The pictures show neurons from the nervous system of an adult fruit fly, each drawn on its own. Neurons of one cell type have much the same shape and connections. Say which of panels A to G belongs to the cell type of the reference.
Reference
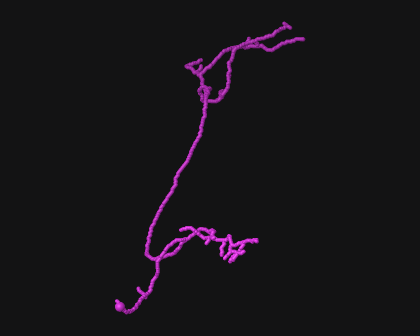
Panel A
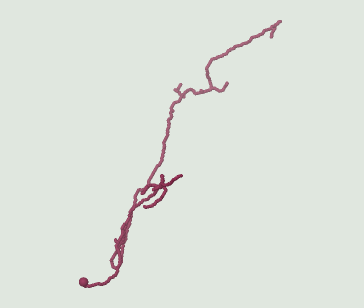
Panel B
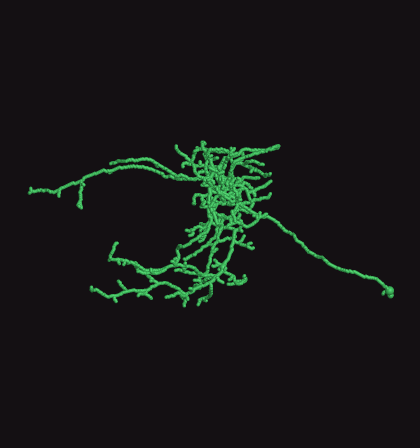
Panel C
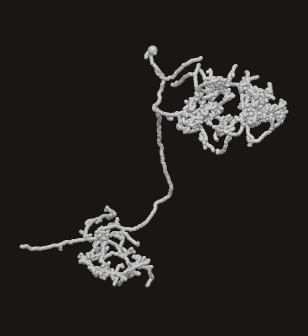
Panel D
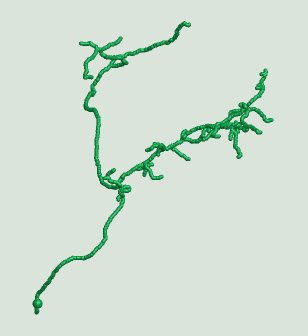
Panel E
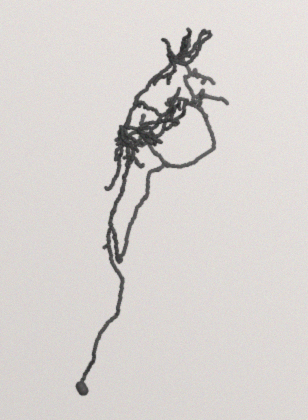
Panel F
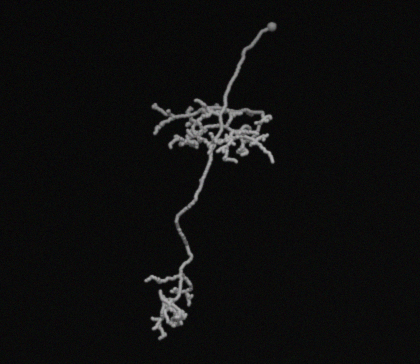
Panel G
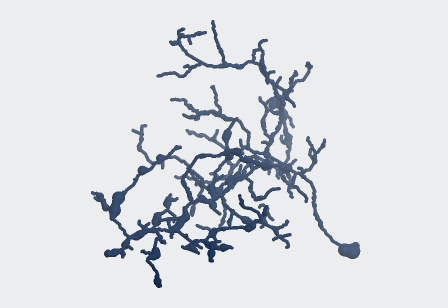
Panel A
